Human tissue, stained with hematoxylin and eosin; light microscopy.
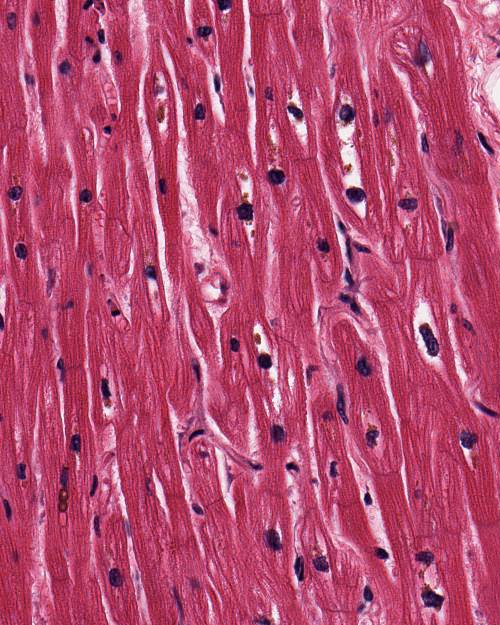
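Left ventricle of the heart: closely packed muscle fibres cut lengthwise fill the field, running roughly top to bottom. Oval nuclei lie centrally in each fibre, many within a pale zone extending beyond their ends along the fibre axis. Cytoplasm deep pink, with fine lengthwise fibrils.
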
